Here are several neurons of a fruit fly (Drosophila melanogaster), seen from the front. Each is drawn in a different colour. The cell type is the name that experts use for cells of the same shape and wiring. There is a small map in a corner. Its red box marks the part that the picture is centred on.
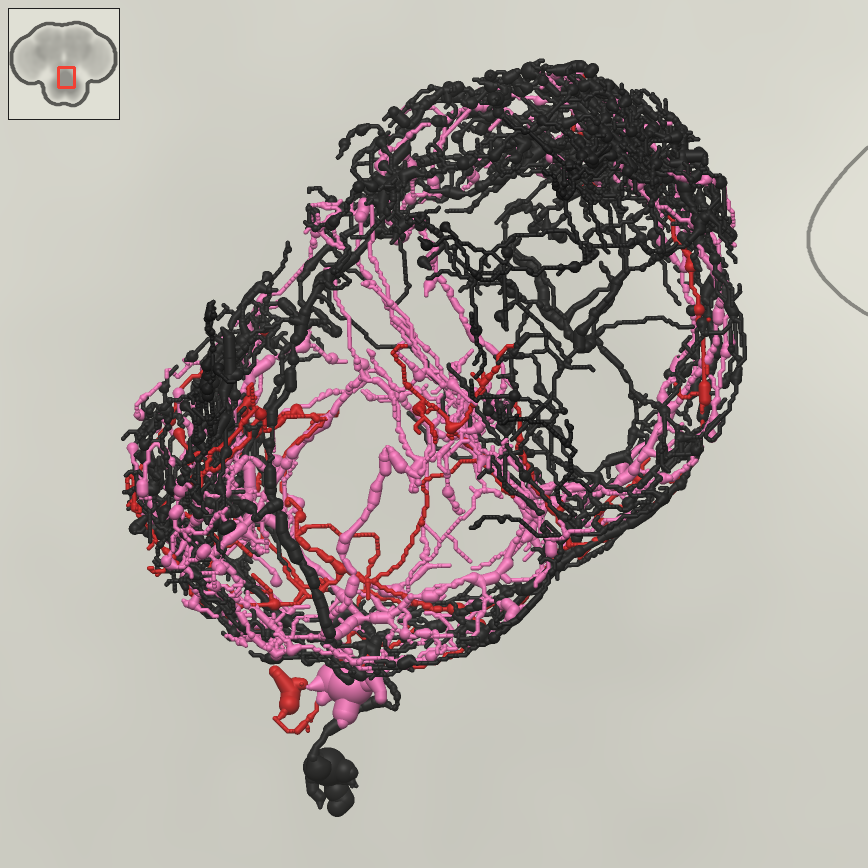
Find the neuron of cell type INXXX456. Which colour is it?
red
